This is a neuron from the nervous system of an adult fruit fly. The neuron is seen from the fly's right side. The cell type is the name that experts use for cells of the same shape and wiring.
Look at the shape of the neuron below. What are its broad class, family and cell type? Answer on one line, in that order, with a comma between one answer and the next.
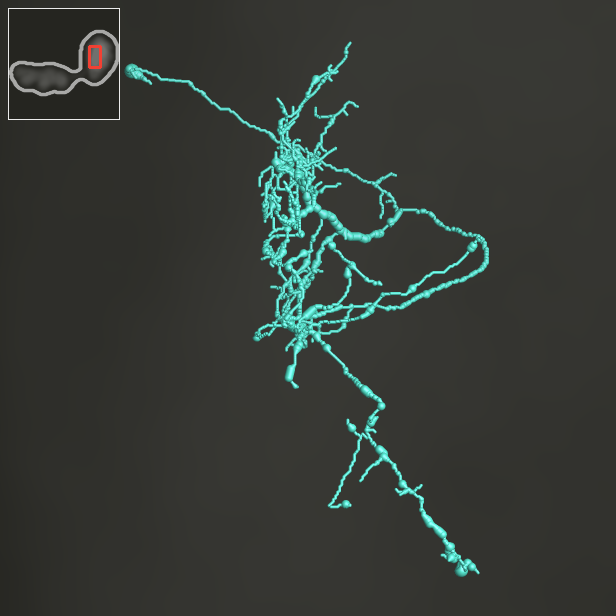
central-brain intrinsic neuron, hemilineage DM6_central1, CB1260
